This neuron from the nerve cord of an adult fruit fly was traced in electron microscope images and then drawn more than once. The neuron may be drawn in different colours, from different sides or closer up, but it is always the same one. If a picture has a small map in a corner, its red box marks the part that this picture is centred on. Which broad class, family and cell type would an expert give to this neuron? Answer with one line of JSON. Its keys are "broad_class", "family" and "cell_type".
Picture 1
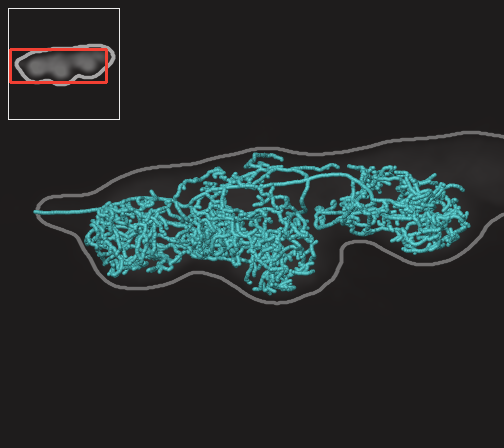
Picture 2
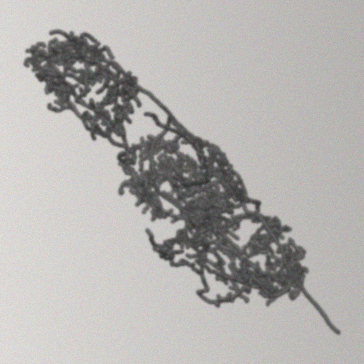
{"broad_class": "descending neuron", "family": "DNd", "cell_type": "DNd03"}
